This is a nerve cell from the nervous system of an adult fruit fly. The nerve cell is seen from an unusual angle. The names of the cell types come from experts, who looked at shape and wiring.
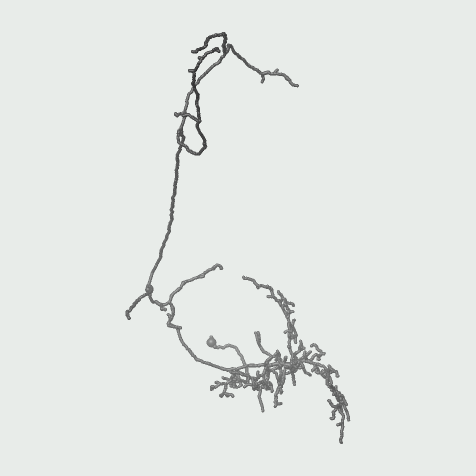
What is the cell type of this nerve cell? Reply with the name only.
IN19B082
